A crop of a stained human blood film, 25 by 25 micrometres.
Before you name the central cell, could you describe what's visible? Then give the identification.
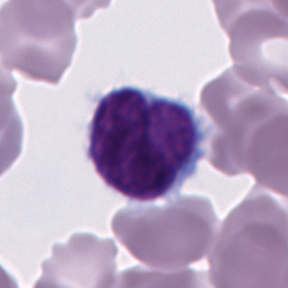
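No nucleoli seen in the nucleus. Scant cytoplasm, pale blue, without visible granules. Fine hair-like projections stick out from the cell surface. Cell: hairy cell.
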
